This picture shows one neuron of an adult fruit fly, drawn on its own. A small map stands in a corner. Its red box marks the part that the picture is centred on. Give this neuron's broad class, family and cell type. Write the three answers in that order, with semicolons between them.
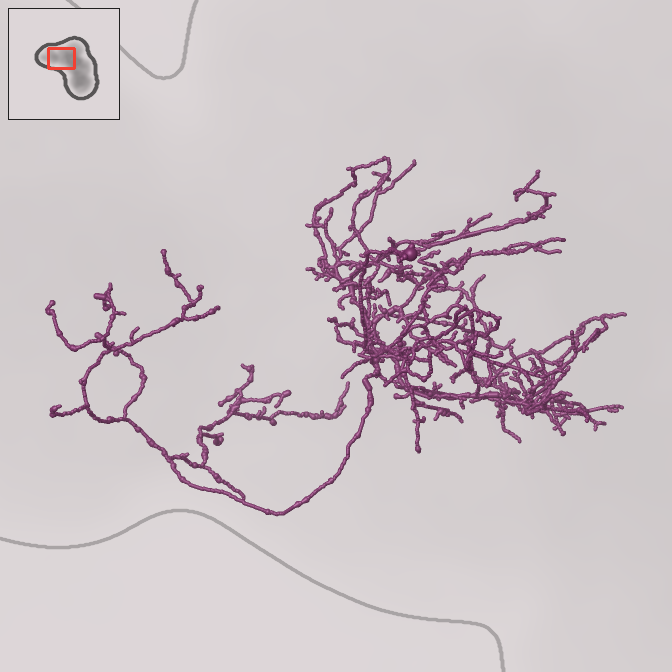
nerve-cord intrinsic neuron; hemilineage 12A; IN12A015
